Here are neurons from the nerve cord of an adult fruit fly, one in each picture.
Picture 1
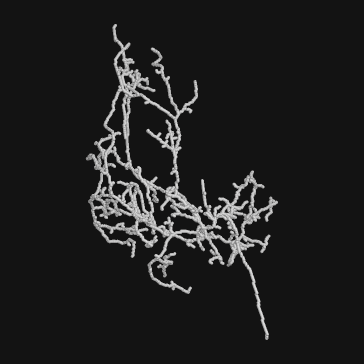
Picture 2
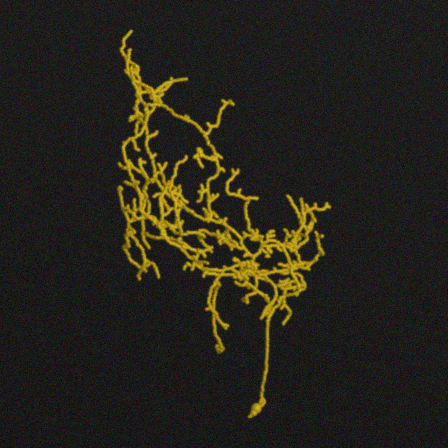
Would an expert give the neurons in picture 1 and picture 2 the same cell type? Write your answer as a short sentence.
They are of the same cell type.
